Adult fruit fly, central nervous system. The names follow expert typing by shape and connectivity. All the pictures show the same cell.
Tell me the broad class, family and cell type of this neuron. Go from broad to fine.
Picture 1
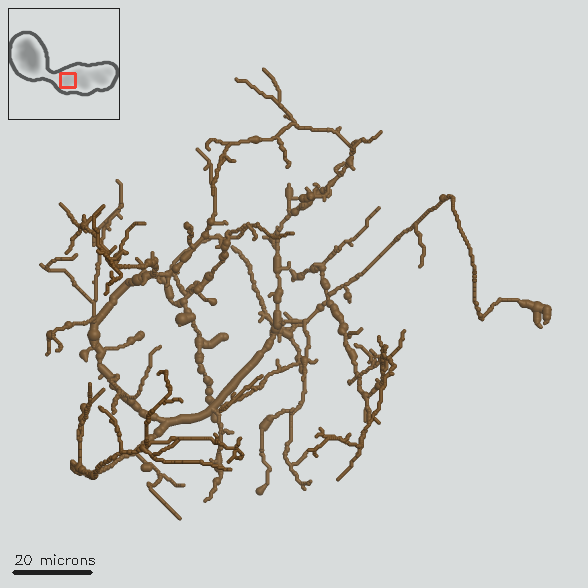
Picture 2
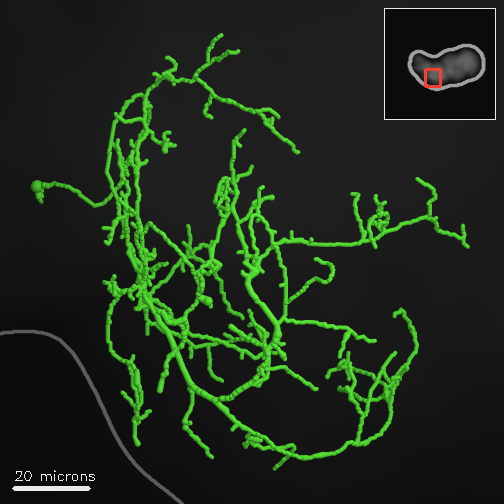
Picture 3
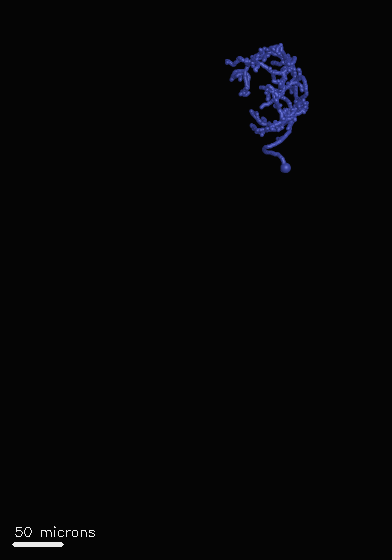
nerve-cord intrinsic neuron; hemilineage 03A; IN03A046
